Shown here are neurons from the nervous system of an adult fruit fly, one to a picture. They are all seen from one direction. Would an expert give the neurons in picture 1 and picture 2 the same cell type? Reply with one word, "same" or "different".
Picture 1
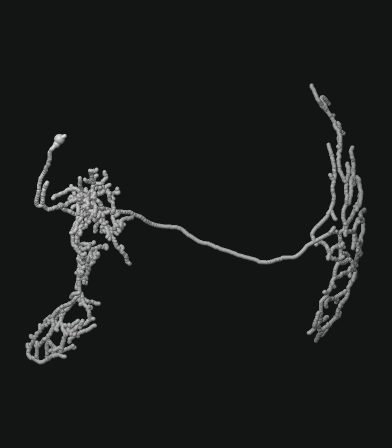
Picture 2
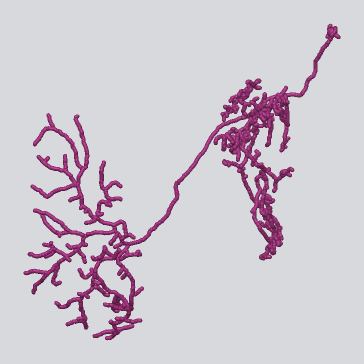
same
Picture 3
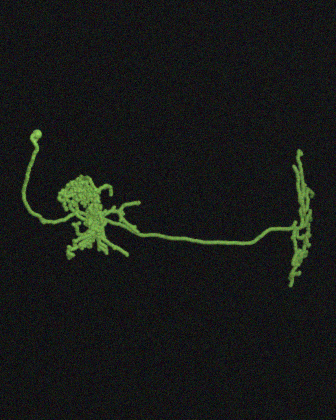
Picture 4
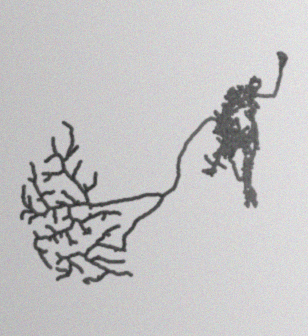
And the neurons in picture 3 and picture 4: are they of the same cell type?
different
